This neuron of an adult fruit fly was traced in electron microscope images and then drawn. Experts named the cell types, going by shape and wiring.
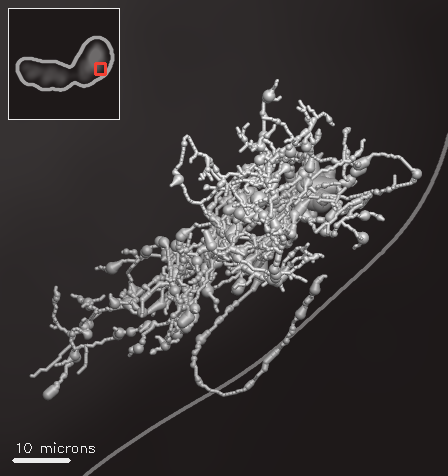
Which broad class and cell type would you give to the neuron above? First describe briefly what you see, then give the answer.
From left to right in the picture it spans about 70 microns. Dozens of branch ends can be seen. This is a motor neuron of the brain. Its cell type is MNx01.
